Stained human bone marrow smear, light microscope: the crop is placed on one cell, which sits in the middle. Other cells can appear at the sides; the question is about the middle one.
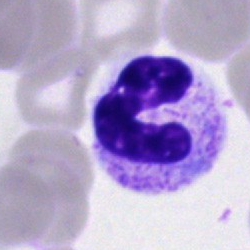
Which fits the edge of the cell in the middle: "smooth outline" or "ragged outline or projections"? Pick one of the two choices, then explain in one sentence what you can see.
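Smooth outline. The cell outline is roughly round and smooth.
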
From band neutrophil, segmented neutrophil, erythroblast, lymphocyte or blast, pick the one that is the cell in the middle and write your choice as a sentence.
The cell centered in this field of view is a band neutrophil.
